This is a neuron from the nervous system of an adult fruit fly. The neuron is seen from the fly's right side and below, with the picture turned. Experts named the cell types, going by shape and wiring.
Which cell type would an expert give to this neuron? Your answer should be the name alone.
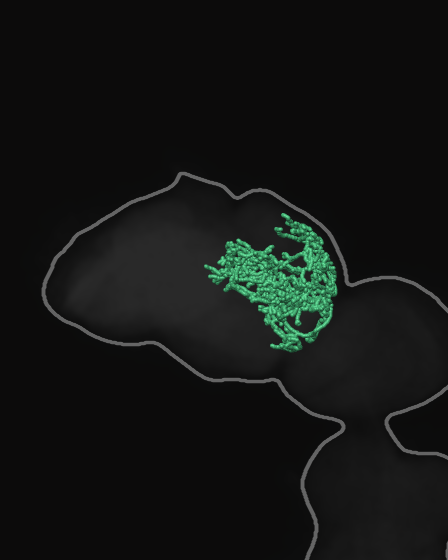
GNG701m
